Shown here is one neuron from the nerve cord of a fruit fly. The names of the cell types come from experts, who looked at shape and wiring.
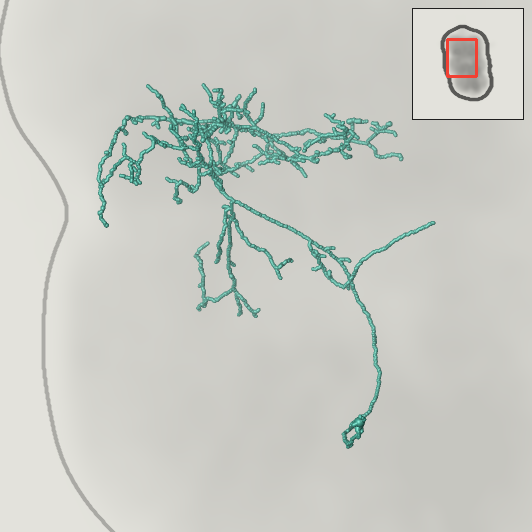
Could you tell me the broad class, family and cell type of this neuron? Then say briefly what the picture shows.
This is a nerve-cord intrinsic neuron. Its family is hemilineage 06B. The cell type is IN06B066. Dozens of branch ends can be seen. As drawn here it is about as wide as it is tall.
